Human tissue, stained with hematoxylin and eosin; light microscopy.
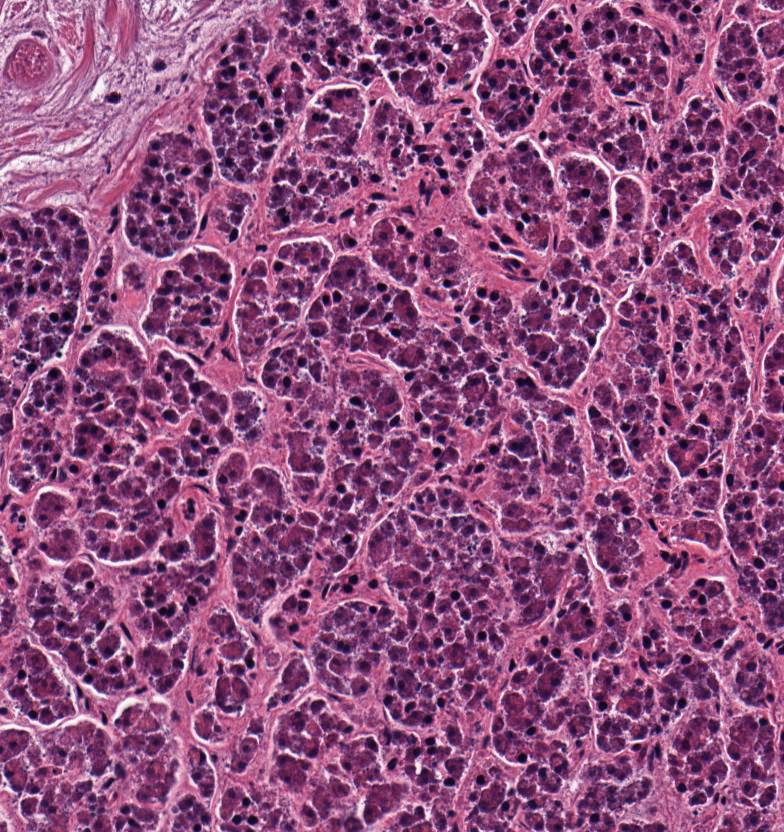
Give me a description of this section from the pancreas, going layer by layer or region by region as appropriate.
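You'll see cells sitting in rounded nests almost everywhere, split up by thin pink strands. They've got plenty of granular purple cytoplasm, with small, round, dark-staining nuclei dotted through the nests. Up in the upper left corner there's pale wavy fibrous connective tissue with a small rounded bundle in it.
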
